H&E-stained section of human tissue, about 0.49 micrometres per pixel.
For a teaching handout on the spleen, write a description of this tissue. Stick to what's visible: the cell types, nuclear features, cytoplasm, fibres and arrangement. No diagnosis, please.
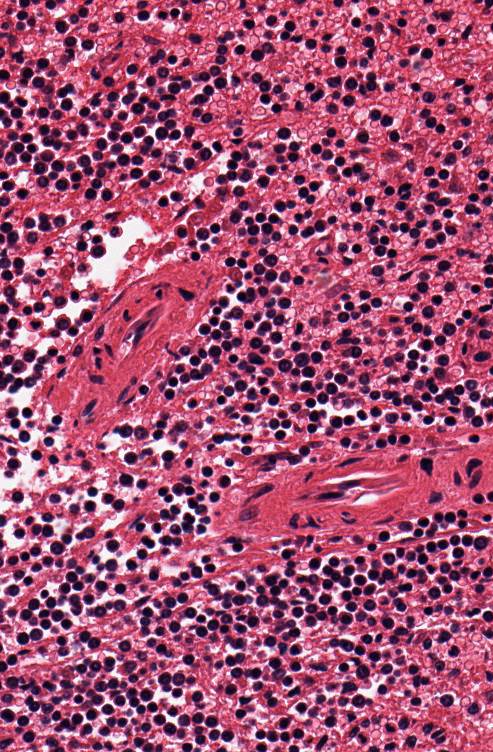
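First, cell type: most cells are lymphocytes, with small, round, dark-staining nuclei and scant cytoplasm. Second, epithelium and glands: none present. Third, fat cells: none. Finally, spaces: small irregular clear gaps, likely from tissue retraction, lie mainly along the left side.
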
